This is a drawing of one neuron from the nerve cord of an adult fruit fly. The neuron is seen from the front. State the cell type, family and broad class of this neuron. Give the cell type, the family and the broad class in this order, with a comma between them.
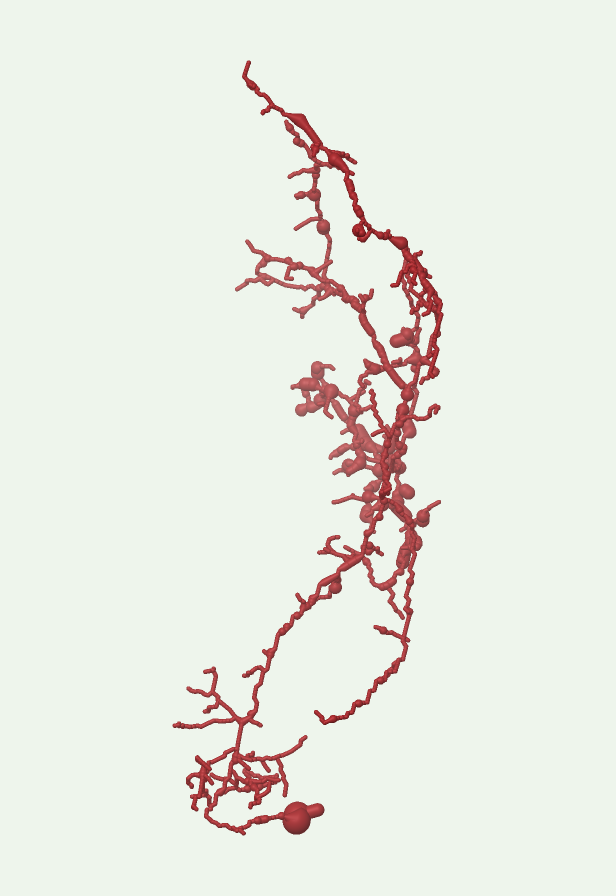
IN13A065, hemilineage 13A, nerve-cord intrinsic neuron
